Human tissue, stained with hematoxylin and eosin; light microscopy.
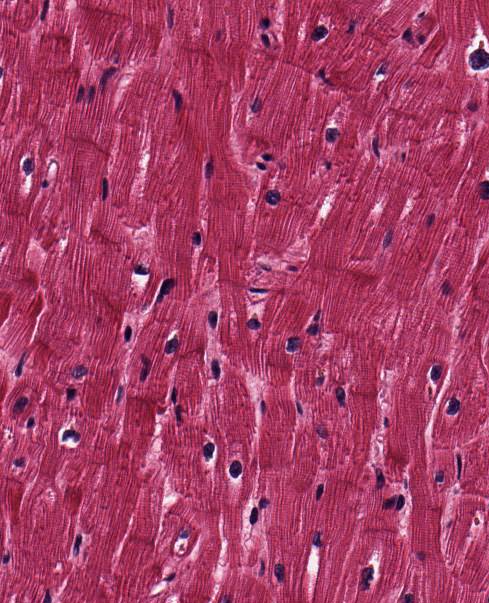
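Left ventricle of the heart, H&E. Muscle fibres fill the whole field, running roughly from top to bottom, and branch to join neighbouring fibres. Nuclei sit in the centre of the fibres, many surrounded by a small pale clear zone.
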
